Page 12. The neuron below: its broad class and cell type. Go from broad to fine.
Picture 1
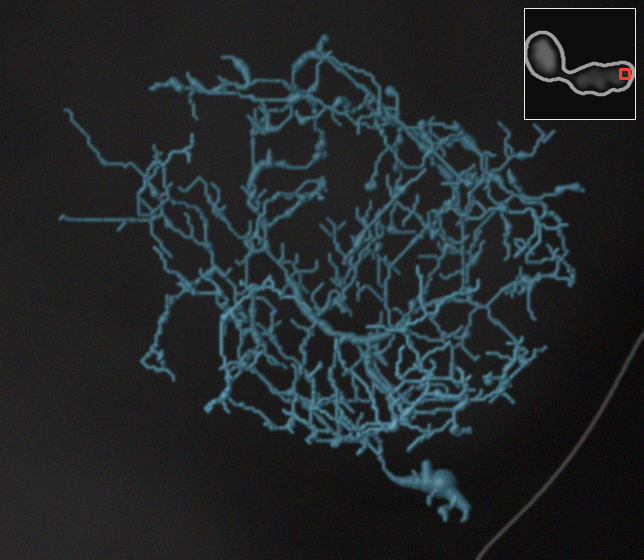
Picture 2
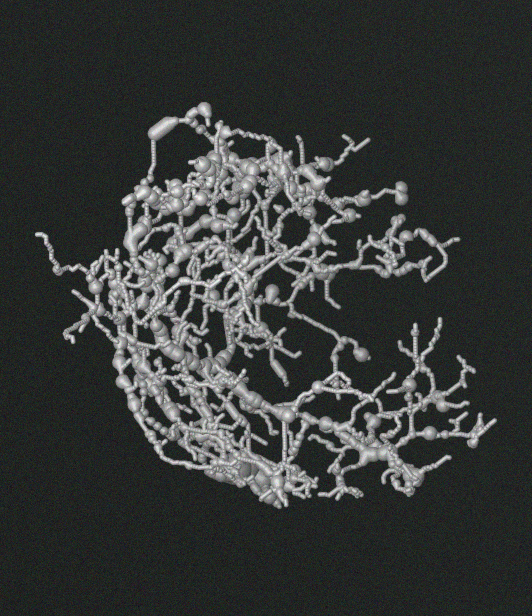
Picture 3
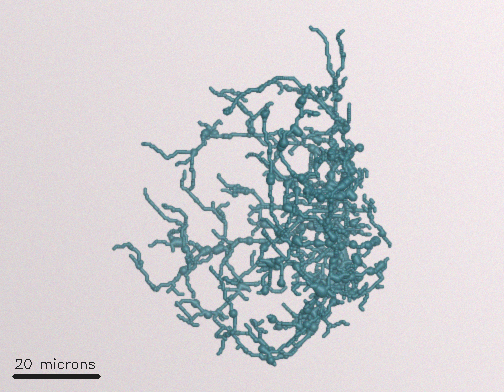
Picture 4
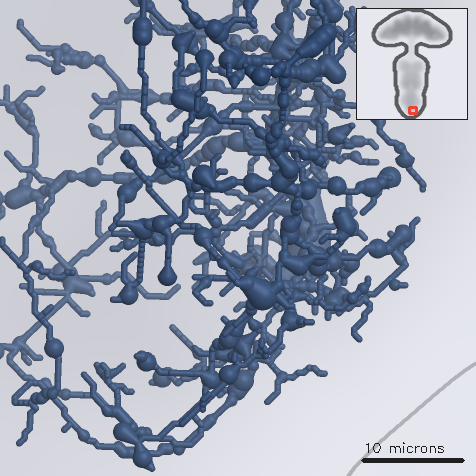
nerve-cord intrinsic neuron; INXXX297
